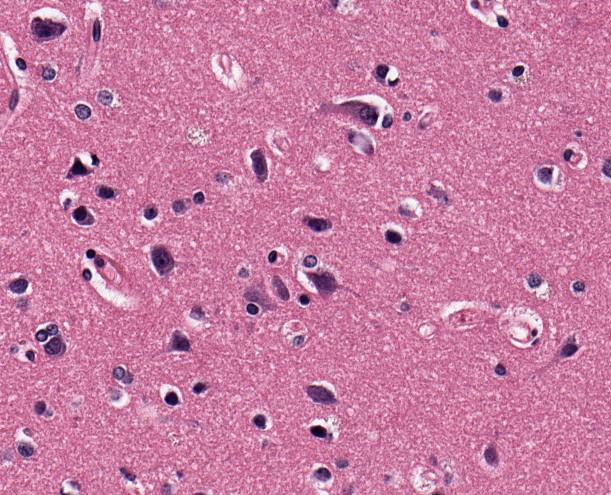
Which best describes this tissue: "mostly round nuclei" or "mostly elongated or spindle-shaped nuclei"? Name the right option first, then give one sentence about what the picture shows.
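Mostly round nuclei. Most cells are small with round, dark-staining nuclei and scant visible cytoplasm, spread evenly across the field.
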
